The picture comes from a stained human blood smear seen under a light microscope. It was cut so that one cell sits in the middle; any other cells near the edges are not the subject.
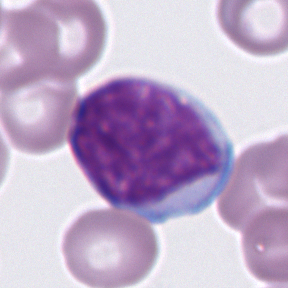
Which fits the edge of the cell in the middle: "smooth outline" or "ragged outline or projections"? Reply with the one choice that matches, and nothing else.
Smooth outline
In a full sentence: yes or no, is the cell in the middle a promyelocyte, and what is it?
No, the cell of interest here is a blast and not a promyelocyte.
